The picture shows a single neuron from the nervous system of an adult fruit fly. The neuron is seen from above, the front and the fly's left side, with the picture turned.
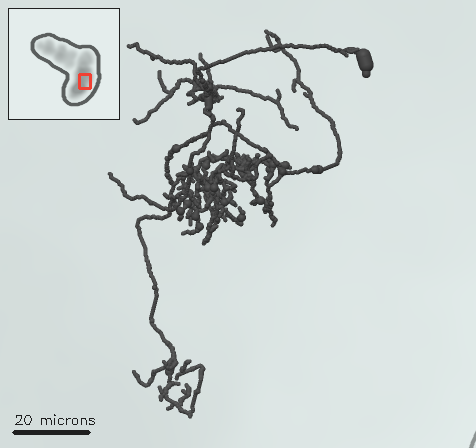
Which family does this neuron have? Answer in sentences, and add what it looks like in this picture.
Its family is called class DAN. It is a central-brain intrinsic neuron. The cell body can be seen at the upper right of the picture. From top to bottom in the picture it spans about 100 microns. Dozens of branch ends can be seen.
